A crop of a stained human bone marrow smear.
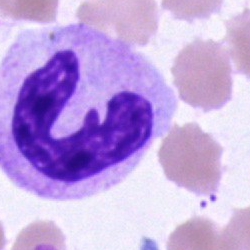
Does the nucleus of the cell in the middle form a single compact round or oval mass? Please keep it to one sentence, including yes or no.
No, the shape of the nucleus is a curved band without separate lobes.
